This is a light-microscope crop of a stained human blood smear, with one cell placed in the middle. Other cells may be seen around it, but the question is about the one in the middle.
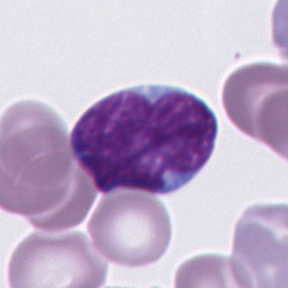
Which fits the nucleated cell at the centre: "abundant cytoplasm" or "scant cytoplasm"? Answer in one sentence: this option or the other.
The cell's cytoplasm is limited to a narrow rim.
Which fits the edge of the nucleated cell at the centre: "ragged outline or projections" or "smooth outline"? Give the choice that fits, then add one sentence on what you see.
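Smooth outline. The cell outline is smooth, without surface projections.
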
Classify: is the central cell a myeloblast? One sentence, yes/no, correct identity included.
Yes, a myeloblast is what the central cell is.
